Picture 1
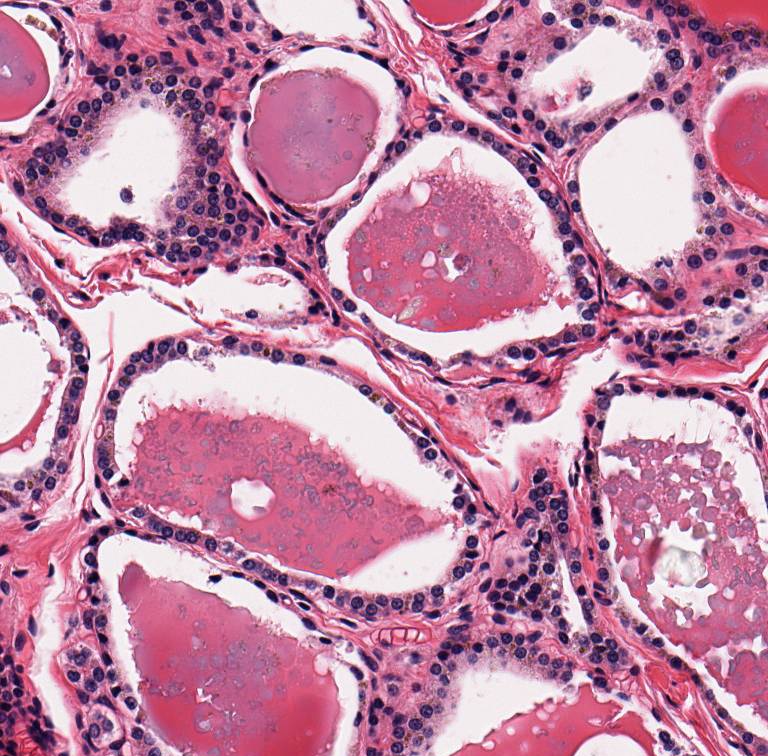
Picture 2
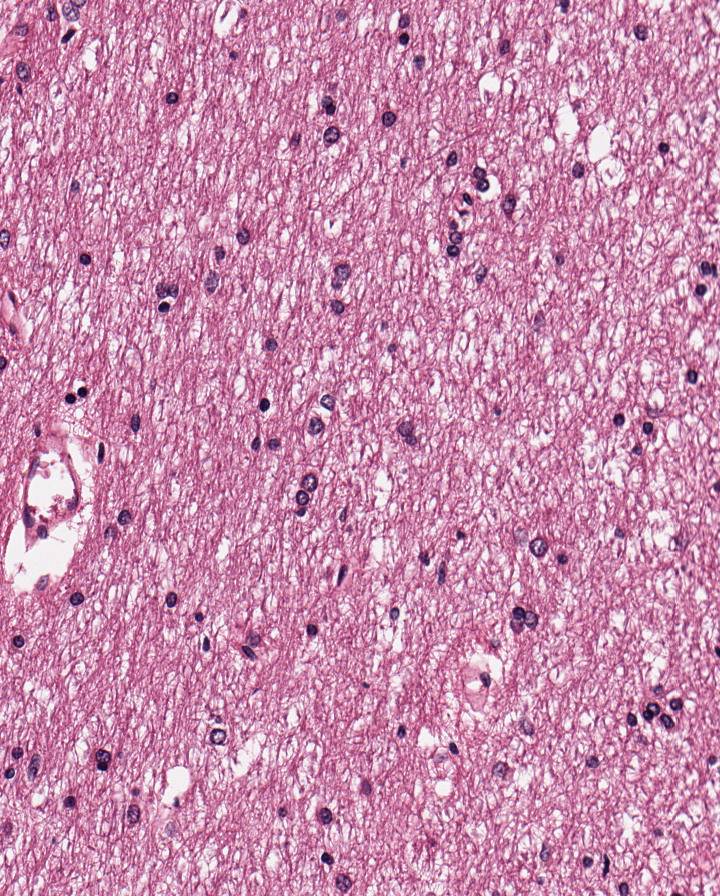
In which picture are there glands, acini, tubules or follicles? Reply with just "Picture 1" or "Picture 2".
Picture 1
